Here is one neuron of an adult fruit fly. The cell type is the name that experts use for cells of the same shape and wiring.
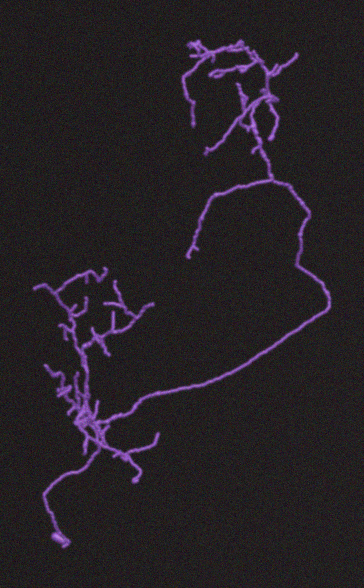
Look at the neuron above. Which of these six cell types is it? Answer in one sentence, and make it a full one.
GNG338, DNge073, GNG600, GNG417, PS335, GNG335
What this neuron is, by cell type, is GNG338.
